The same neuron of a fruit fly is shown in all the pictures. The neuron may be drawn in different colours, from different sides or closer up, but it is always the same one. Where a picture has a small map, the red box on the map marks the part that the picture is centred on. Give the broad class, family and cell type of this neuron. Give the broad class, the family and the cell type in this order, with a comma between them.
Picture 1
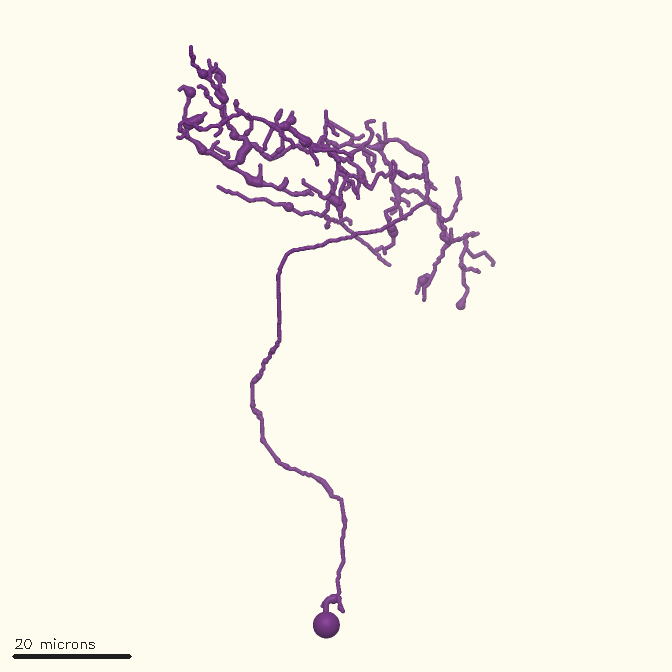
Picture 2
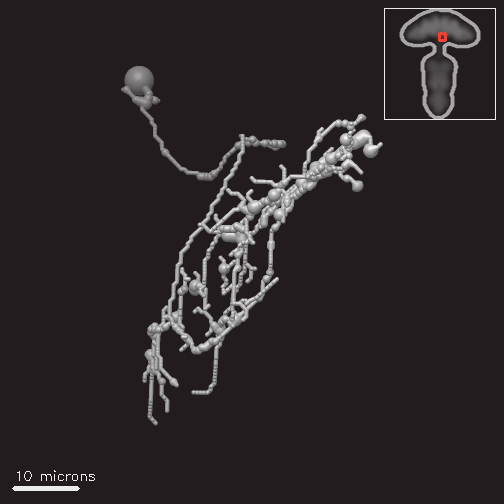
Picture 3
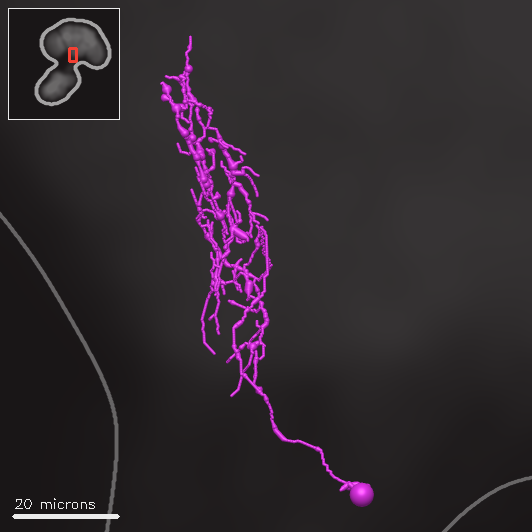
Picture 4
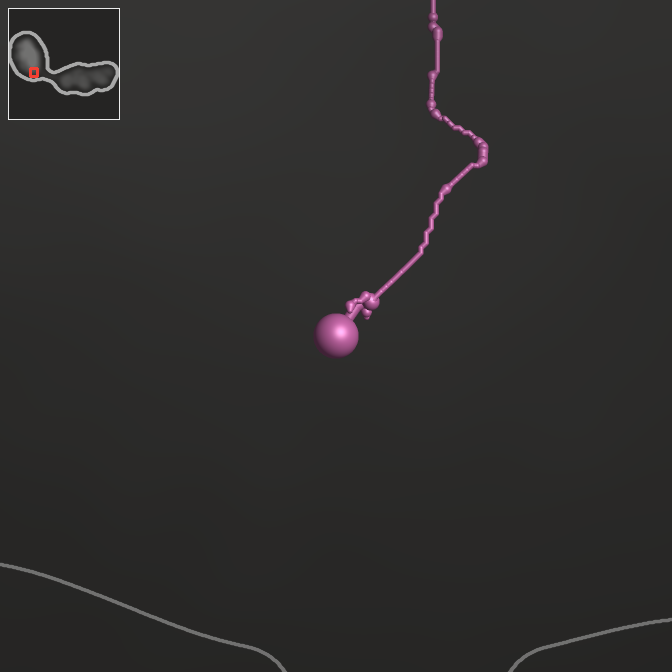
central-brain intrinsic neuron, hemilineage LB3, GNG431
